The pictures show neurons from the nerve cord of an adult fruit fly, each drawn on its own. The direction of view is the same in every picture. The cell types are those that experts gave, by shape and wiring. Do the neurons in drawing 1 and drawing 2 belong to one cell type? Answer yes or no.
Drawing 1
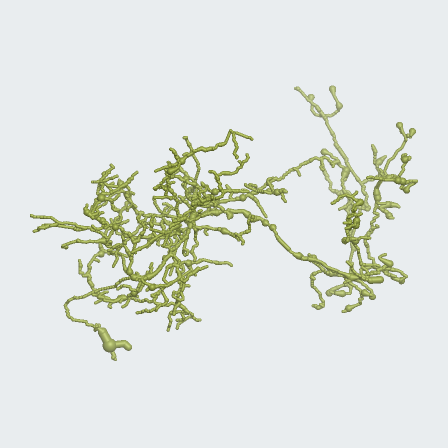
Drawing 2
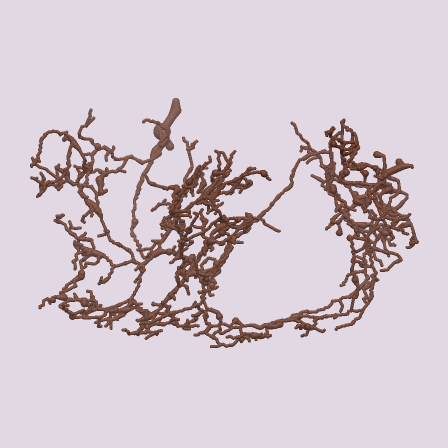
yes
